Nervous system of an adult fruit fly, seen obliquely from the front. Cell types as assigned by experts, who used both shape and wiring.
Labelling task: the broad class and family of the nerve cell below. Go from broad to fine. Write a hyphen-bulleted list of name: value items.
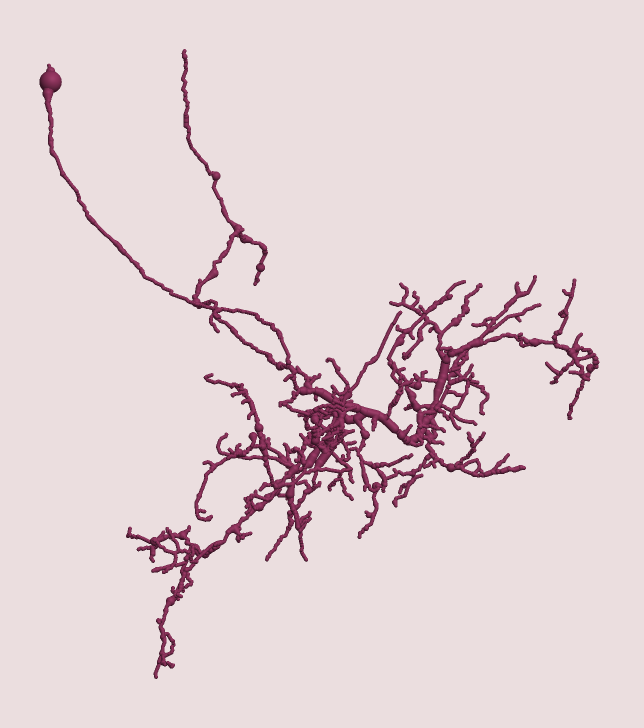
- broad class: nerve-cord intrinsic neuron
- family: hemilineage 11A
